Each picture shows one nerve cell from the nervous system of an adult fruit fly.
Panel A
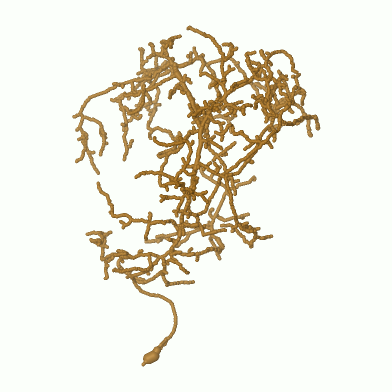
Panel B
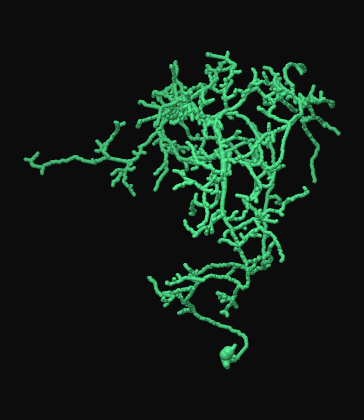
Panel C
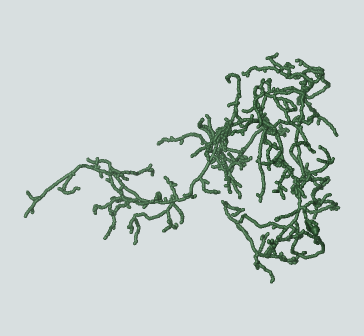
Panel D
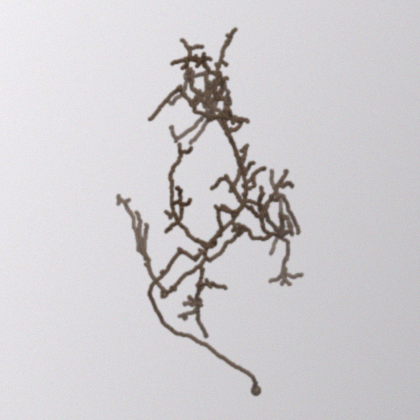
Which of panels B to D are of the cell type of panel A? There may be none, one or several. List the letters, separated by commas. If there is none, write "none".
B, C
